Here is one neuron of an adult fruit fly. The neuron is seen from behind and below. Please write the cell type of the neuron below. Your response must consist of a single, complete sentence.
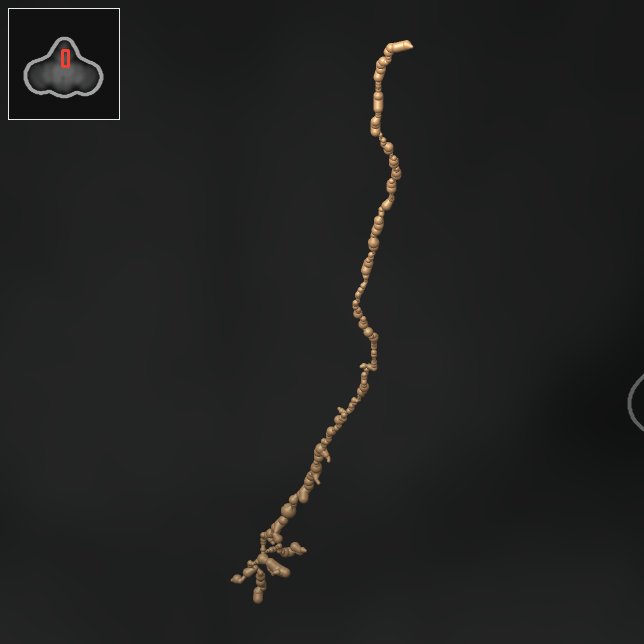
The cell type to which this neuron belongs is SNpp58.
